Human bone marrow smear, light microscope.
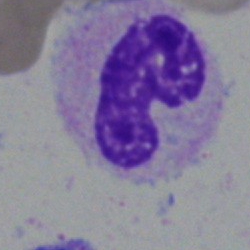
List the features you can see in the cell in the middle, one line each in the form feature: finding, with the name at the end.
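Granules: fine pinkish ones, scattered through the cytoplasm
Vacuoles: none seen
Nucleus: curved into a hook, indentation opening to the right
Outline: roughly round and smooth
Cell type: band neutrophil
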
